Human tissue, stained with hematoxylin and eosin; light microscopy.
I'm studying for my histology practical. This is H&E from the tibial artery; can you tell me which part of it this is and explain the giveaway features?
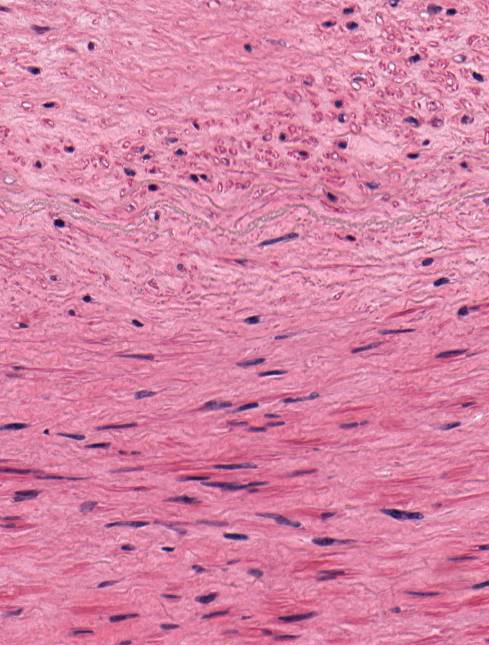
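I'd call this tunica media, the lower two-thirds of the field at any rate. There the smooth muscle cells are closely packed and run roughly horizontally, with elongated, cigar-shaped, dark nuclei and strongly eosinophilic, fibrillar cytoplasm.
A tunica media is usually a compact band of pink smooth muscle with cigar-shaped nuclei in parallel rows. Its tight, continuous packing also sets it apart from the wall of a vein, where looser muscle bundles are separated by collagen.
Above, a thin, wavy, pale glassy line crosses the upper third and separates two layers of tissue.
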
